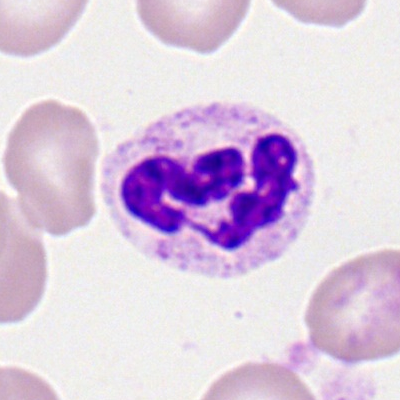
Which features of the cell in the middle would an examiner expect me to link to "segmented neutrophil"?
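Several nuclear lobes with narrow connections, forming a curved chain across the middle of the cell: fits a segmented neutrophil.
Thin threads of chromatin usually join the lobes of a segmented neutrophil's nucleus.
Chromatin dark purple, coarsely clumped: fits as well.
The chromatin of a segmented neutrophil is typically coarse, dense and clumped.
Cytoplasm holds fine pale lilac granules.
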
